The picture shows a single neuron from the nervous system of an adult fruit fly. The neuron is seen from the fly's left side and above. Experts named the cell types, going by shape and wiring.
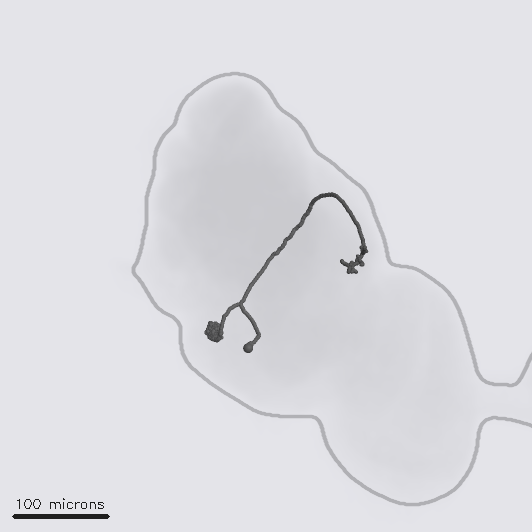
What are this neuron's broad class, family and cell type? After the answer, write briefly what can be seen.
It is a central-brain intrinsic neuron. The family is hemilineage ALlv1. It is of cell type VM4_lvPN. From left to right in the picture it spans about 170 microns. In this view it is about as wide as it is tall.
